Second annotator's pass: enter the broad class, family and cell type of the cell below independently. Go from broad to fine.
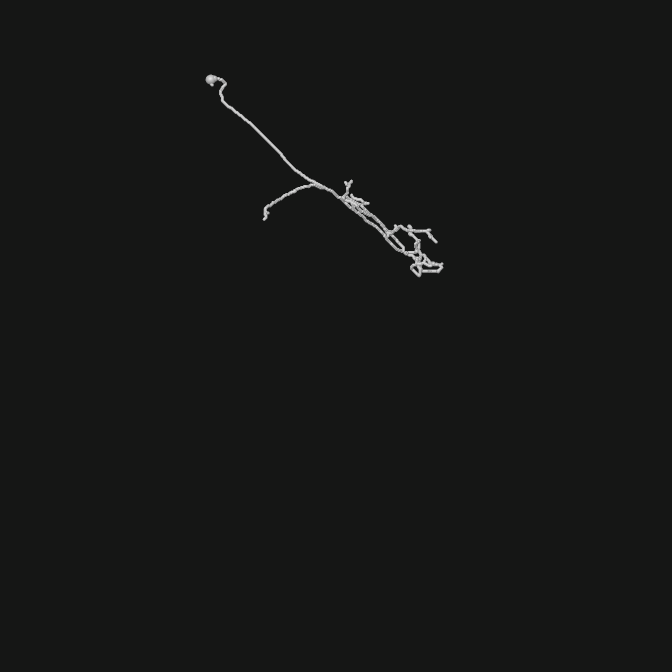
central-brain intrinsic neuron; hemilineage SMPad2; IB002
